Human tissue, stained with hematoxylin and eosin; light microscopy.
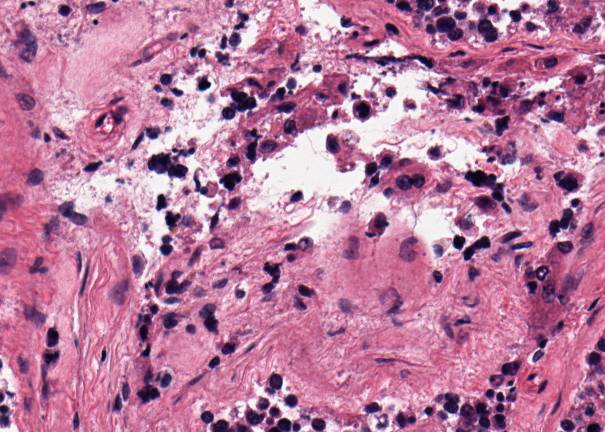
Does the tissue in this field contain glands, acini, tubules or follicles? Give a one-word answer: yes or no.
No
